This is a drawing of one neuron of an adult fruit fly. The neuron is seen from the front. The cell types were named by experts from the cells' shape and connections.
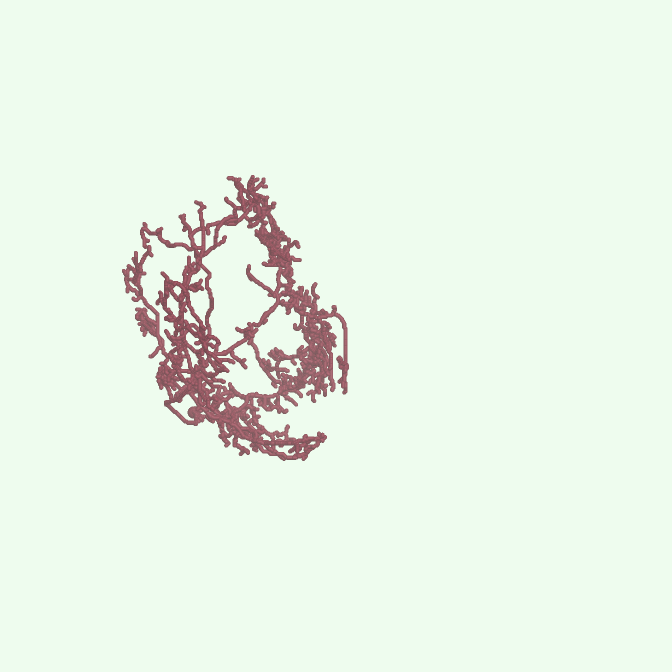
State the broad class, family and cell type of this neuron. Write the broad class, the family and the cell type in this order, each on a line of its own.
nerve-cord intrinsic neuron
hemilineage 16B
IN16B024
